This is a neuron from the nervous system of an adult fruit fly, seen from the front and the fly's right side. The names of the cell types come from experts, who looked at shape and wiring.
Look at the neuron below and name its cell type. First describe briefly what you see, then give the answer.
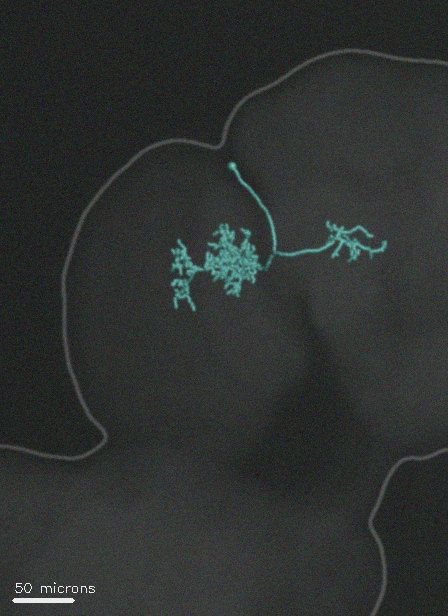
The cell body is at the top of the picture. By the scale bar it is about 190 microns wide in this view. Its broad class is visual projection neuron. The cell type is LPLC4.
